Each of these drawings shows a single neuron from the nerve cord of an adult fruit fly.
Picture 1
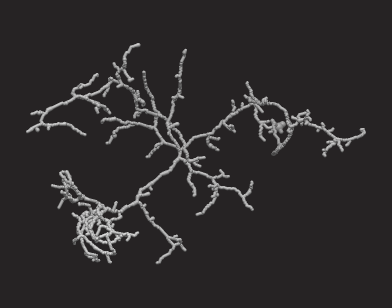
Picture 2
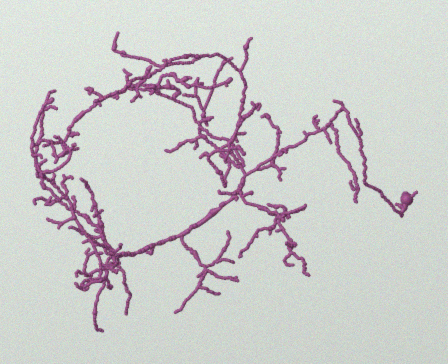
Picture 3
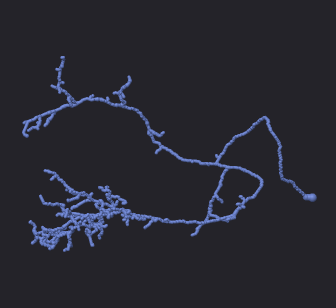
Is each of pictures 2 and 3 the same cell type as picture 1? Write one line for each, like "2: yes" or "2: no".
2: yes
3: no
